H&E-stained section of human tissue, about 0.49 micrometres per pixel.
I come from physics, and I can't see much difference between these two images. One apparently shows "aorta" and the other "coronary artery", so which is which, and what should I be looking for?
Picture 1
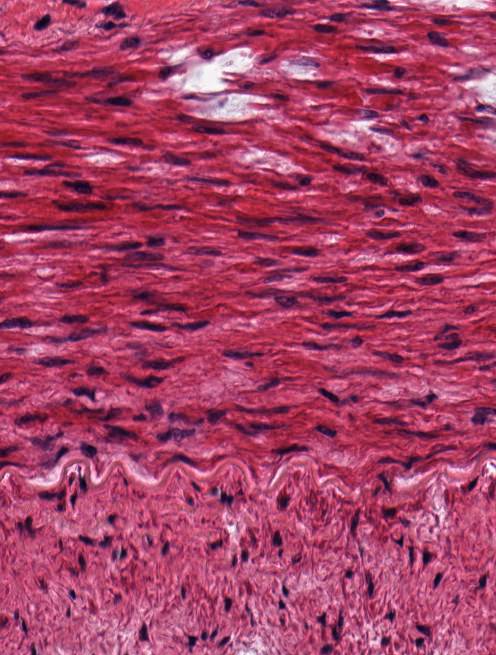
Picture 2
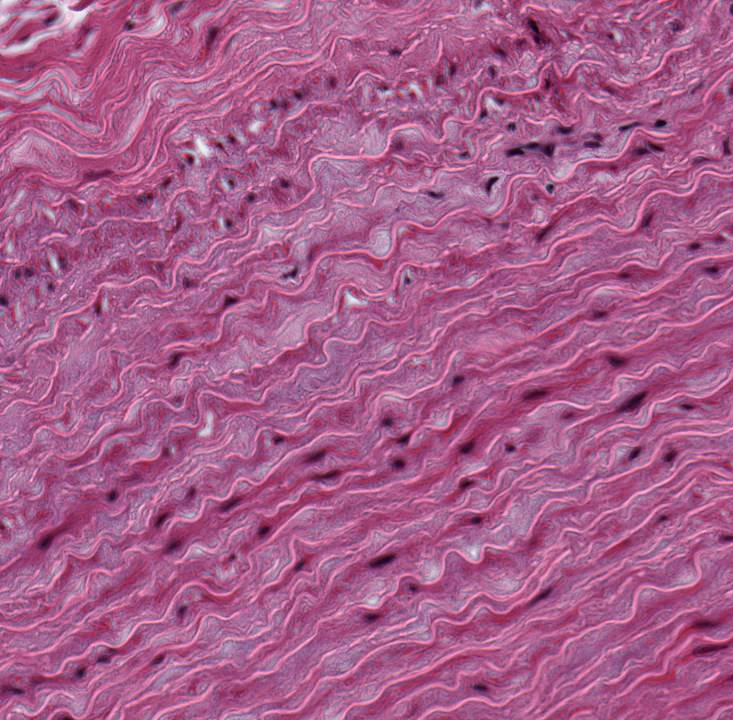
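Of the two, the coronary artery is picture 1 and the aorta is picture 2. In picture 1 a thin, glassy, pale pink band with regular undulations runs horizontally across the lower third, dividing a thick upper layer from a thinner lower one. The upper layer consists of densely packed smooth muscle cells running horizontally, parallel to that band, and stains a deeper red than the paler pink lower layer. Picture 2 shows pink lamellae, wavy along their length, with elongated dark nuclei aligned with them and lying singly between them throughout; no fat cells are present.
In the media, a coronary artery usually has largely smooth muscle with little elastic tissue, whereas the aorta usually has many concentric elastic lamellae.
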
